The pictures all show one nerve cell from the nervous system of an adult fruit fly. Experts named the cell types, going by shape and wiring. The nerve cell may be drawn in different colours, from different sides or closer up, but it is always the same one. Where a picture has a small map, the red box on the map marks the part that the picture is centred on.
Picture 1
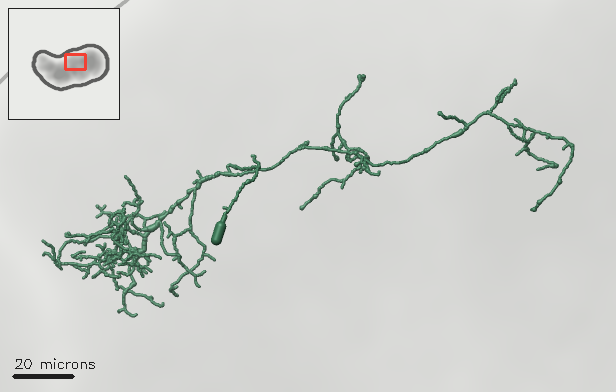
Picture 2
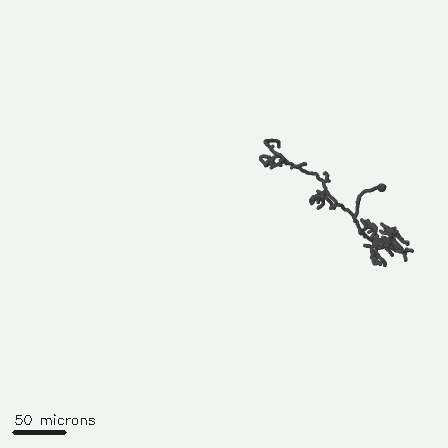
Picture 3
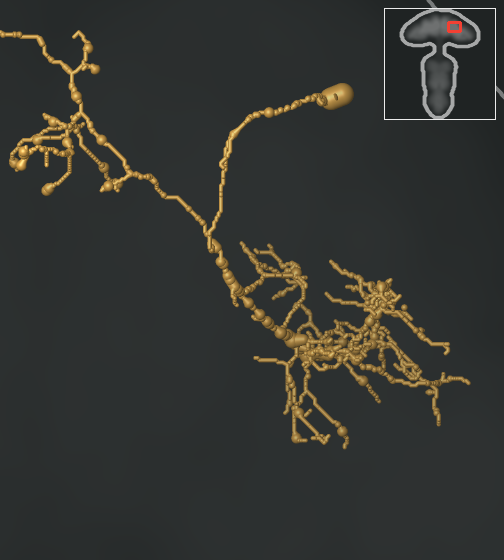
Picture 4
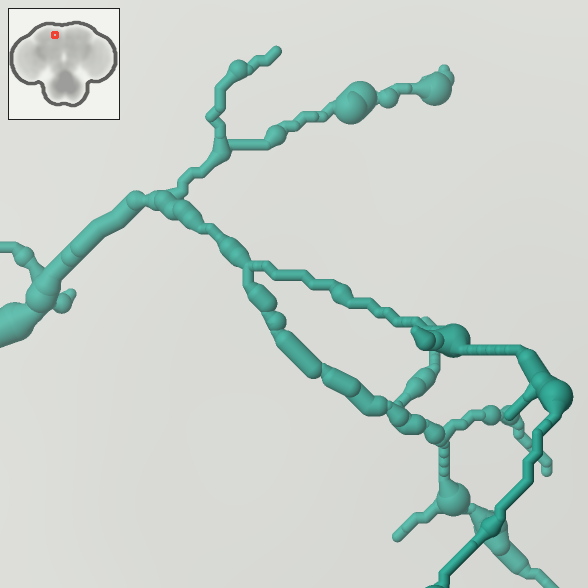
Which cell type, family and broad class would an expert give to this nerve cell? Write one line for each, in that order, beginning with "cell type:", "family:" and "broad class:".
cell type: LH008m
family: hemilineage SLPad1_anterior
broad class: central-brain intrinsic neuron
